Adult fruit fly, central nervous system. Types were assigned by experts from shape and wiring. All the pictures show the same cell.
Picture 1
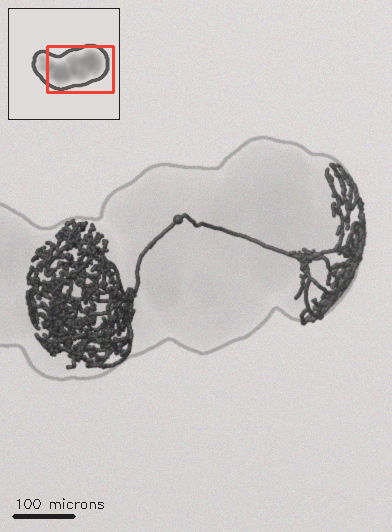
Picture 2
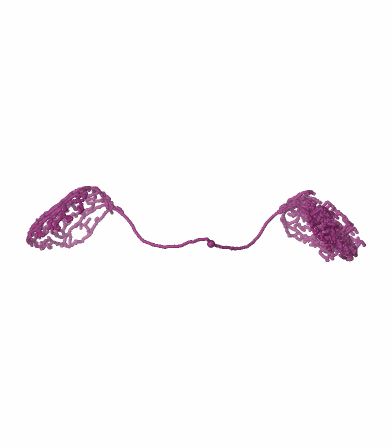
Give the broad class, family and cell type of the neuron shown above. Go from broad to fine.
optic-lobe intrinsic neuron; MeVPMe; MeVPMe12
